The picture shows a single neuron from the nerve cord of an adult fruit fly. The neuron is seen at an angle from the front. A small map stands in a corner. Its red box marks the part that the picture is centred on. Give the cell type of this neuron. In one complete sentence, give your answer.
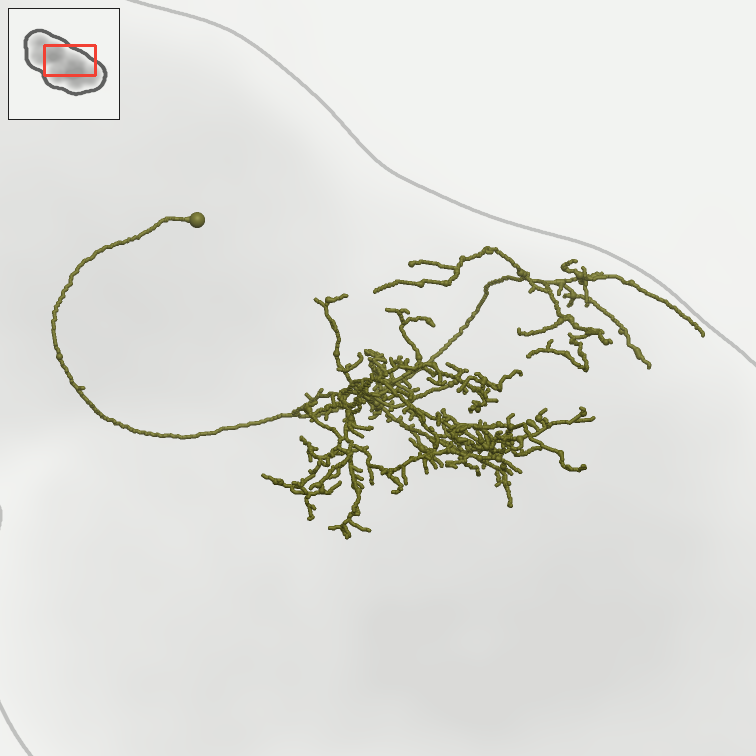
This neuron is given the cell type IN19B070.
